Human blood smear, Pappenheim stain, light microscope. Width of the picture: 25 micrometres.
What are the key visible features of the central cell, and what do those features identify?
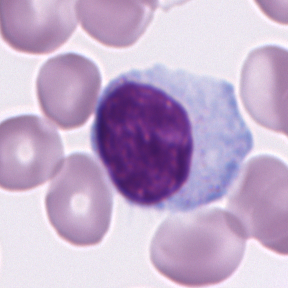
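Nucleus off-centre, toward the left. Chromatin dark purple, coarsely clumped. Cytoplasm pale blue, a broad rim on the right side. Outline slightly irregular, ragged along the right edge. Cell: typical lymphocyte.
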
